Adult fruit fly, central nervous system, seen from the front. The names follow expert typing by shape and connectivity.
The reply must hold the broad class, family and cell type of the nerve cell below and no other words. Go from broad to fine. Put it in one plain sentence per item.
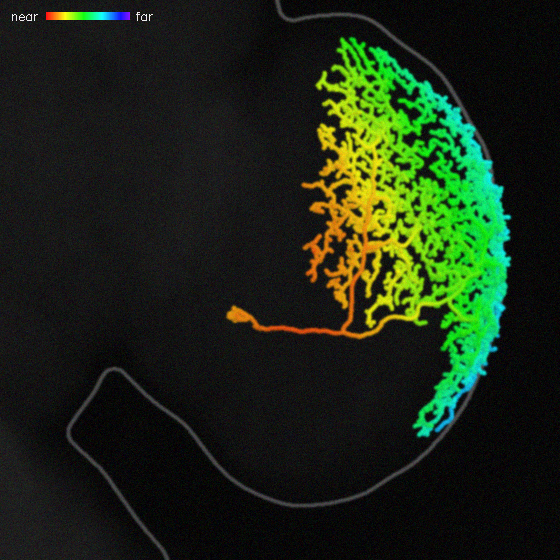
An optic-lobe intrinsic neuron of the Dm family, type Dm17.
